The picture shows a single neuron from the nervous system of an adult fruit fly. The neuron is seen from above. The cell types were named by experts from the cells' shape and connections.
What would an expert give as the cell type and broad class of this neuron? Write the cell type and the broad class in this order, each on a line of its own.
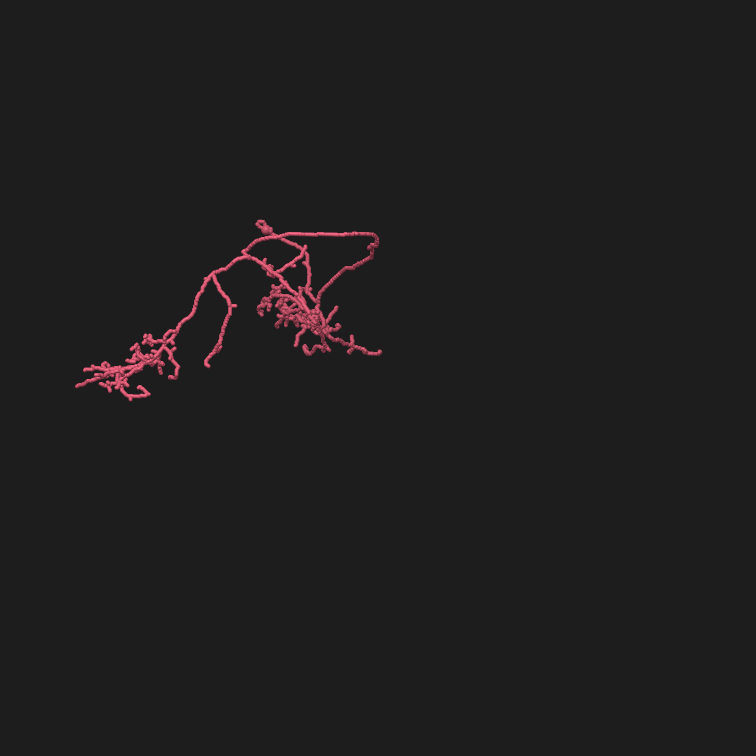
SLP472
central-brain intrinsic neuron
